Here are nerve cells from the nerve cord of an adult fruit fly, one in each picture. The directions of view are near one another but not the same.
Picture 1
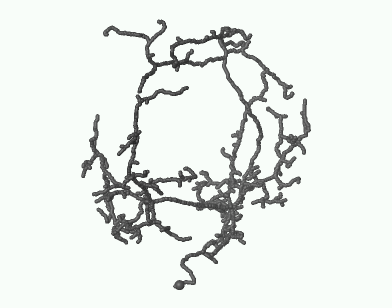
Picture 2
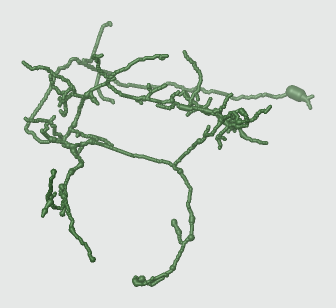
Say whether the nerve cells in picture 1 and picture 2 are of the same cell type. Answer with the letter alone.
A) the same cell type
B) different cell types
B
